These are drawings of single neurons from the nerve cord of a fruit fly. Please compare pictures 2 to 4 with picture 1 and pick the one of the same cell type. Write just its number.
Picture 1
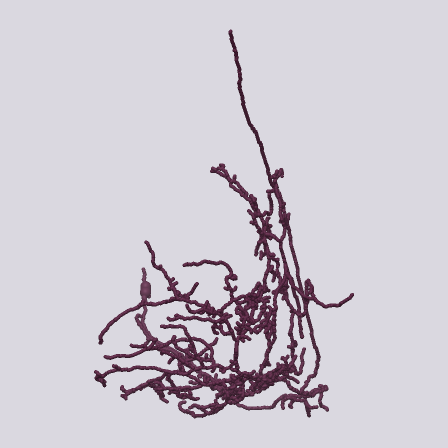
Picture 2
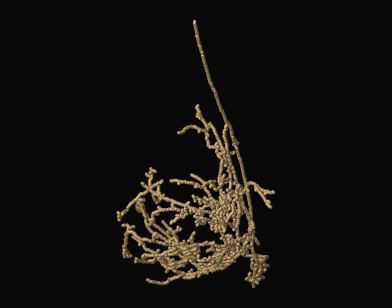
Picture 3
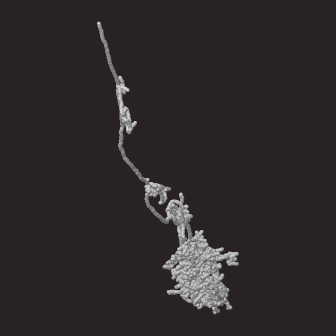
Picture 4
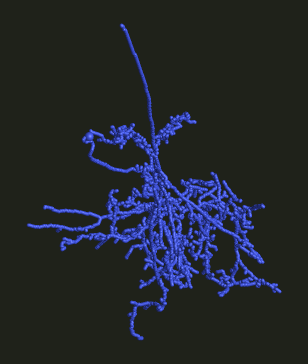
2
